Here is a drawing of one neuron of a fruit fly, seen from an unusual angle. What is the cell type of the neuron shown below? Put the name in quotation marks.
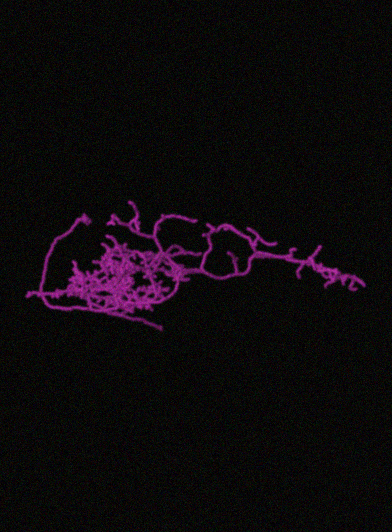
"IN18B020"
